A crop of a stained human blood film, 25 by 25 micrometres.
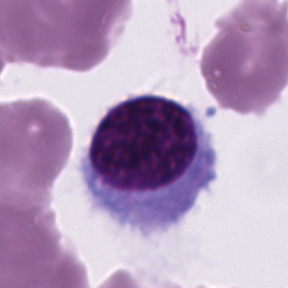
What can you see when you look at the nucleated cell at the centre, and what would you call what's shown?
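You'll notice the nucleus sits toward the top of the cell, a smooth oval of about 10 by 8 micrometres with no indentation, filling about 60% of the cell's area. The rim of cytoplasm is very thin above it and widest below, and there are no distinct coloured granules in it. Its edge is ragged, with fine short projections along the lower border. The whole cell is about 12 micrometres across. That's a hairy cell.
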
